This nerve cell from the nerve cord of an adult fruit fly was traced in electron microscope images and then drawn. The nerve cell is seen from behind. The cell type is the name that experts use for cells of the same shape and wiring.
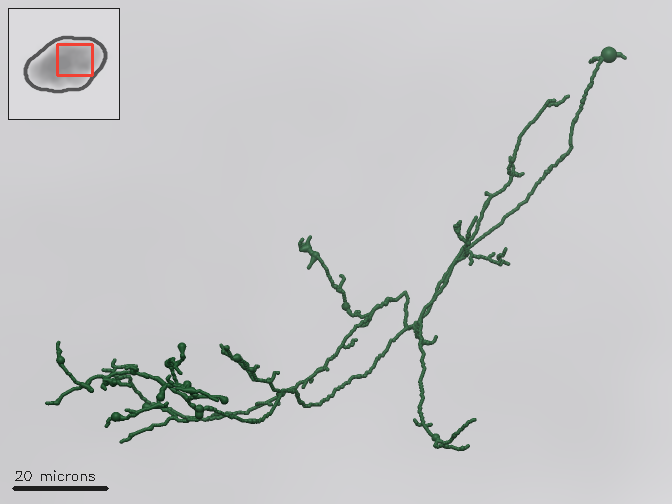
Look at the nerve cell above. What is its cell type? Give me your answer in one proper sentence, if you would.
Regarding its cell type, the neuron is IN09B053.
